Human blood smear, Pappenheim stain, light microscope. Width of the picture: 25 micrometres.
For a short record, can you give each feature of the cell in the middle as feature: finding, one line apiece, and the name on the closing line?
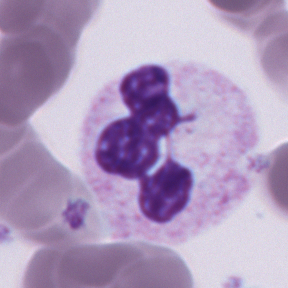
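Nucleus: three lobes
Chromatin: dense, dark purple, clumped
Granules: fine, pink-violet, evenly scattered through the cytoplasm
Strand: thin, short, projecting from the nucleus toward the right
Name: segmented neutrophil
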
